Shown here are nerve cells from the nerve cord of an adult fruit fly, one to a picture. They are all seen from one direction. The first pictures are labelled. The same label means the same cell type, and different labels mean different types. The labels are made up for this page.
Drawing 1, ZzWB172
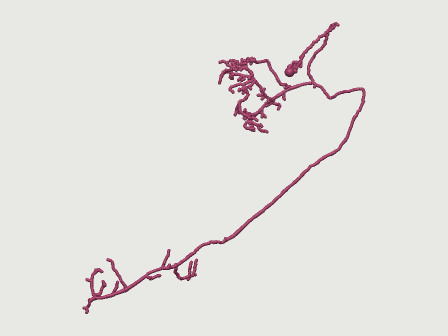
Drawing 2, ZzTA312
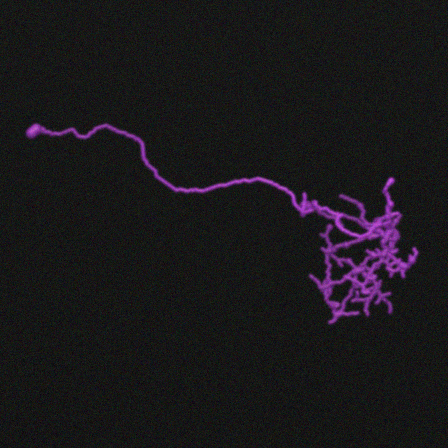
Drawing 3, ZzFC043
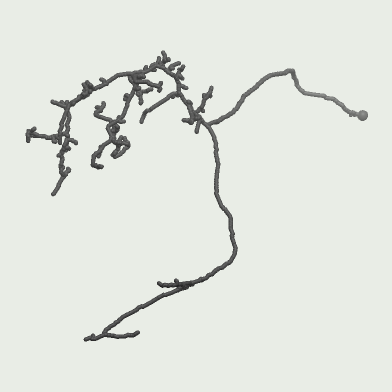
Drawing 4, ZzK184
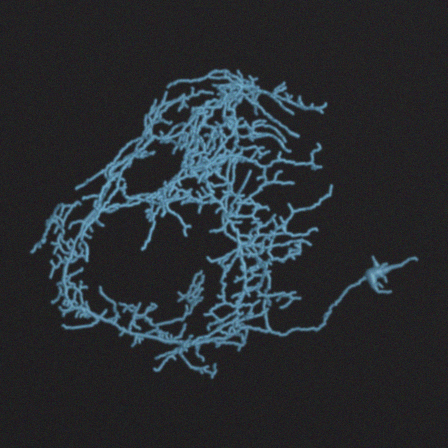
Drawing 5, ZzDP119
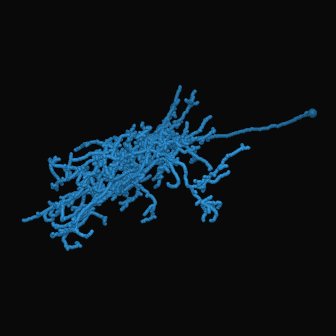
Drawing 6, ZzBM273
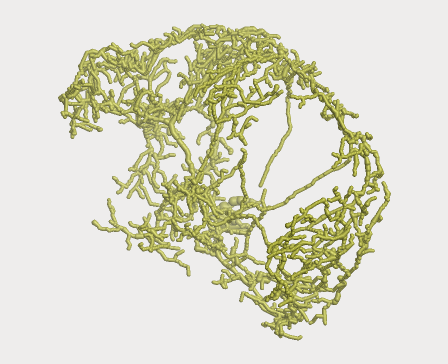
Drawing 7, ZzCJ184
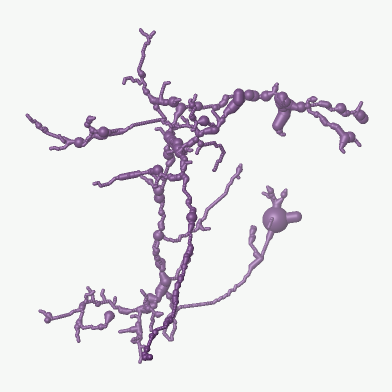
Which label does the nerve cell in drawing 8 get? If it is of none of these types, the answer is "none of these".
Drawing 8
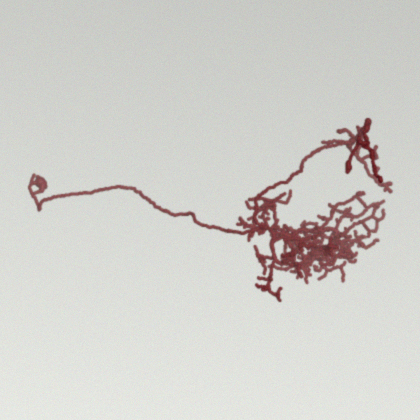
none of these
